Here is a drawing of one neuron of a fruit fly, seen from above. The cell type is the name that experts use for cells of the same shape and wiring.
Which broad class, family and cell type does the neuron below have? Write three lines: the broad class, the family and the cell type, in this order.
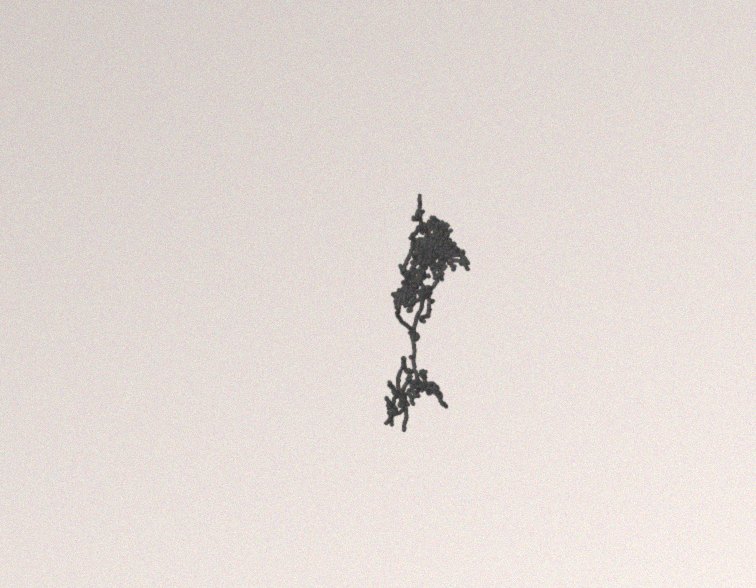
nerve-cord intrinsic neuron
hemilineage 03B
IN03B021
